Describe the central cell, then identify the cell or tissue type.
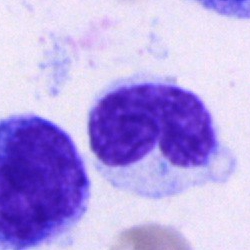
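Start with the shape: the outline is roughly oval, wider than it is tall. Now look below the nucleus, where most of the cytoplasm sits; you won't find distinct granules in it. At the lower right edge, notice a small, pale, rounded bulge projecting from the cell. What you're looking at is a metamyelocyte.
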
